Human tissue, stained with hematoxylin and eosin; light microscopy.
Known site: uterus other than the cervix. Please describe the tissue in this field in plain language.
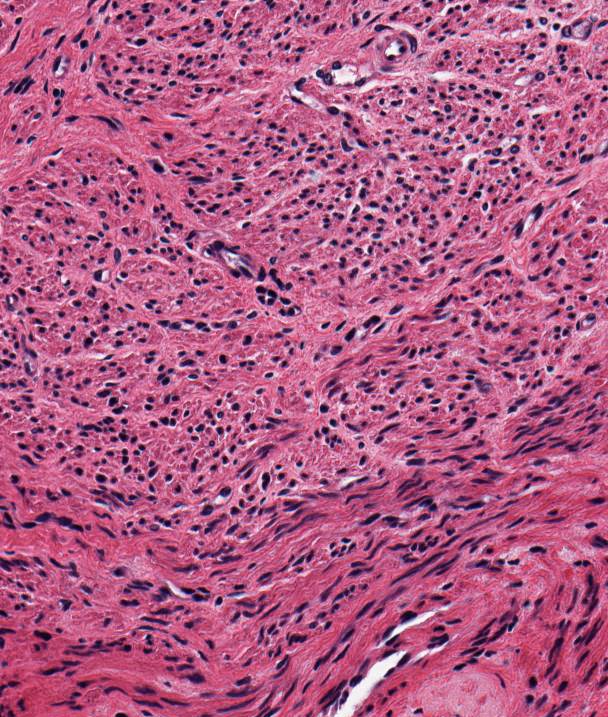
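Interlacing bundles of cells, separated by pink fibrous bands, occupy the entire field. In the upper and central field the bundles are cut across, so most nuclei there look round to oval. The cytoplasm is pink, and borders between neighbouring cells are indistinct. Nuclei stain dark and are fairly uniform in size throughout.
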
